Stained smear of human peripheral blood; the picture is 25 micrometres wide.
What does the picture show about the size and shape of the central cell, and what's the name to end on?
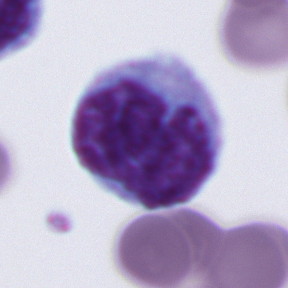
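First, the cell is about 13 micrometres across. Second, the nucleus fills about 70% of the cell's area and has a notch in its upper edge right of centre, which gives it a folded, partly lobed look. Third, the chromatin is dark purple and coarsely clumped, with paler streaks between the clumps. Fourth, the cytoplasm is pale greyish-blue, forming its widest rim at the top of the cell and only a thin edge elsewhere. The cell is a monocyte.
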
